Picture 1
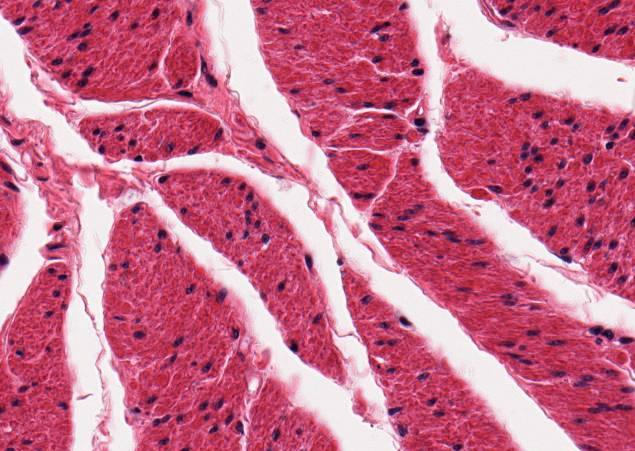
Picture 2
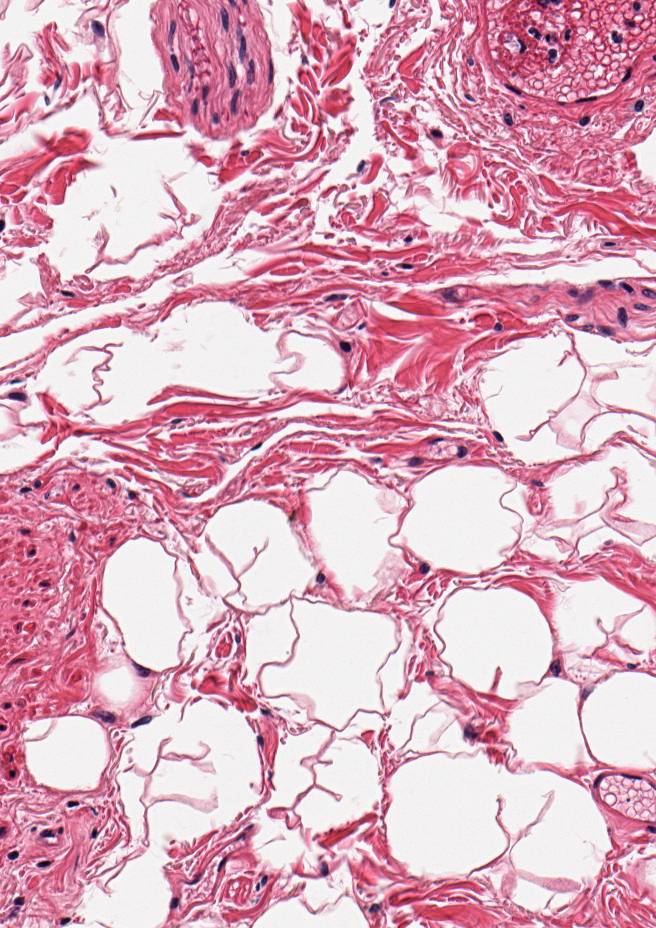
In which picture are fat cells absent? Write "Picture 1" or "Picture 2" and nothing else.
Picture 1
